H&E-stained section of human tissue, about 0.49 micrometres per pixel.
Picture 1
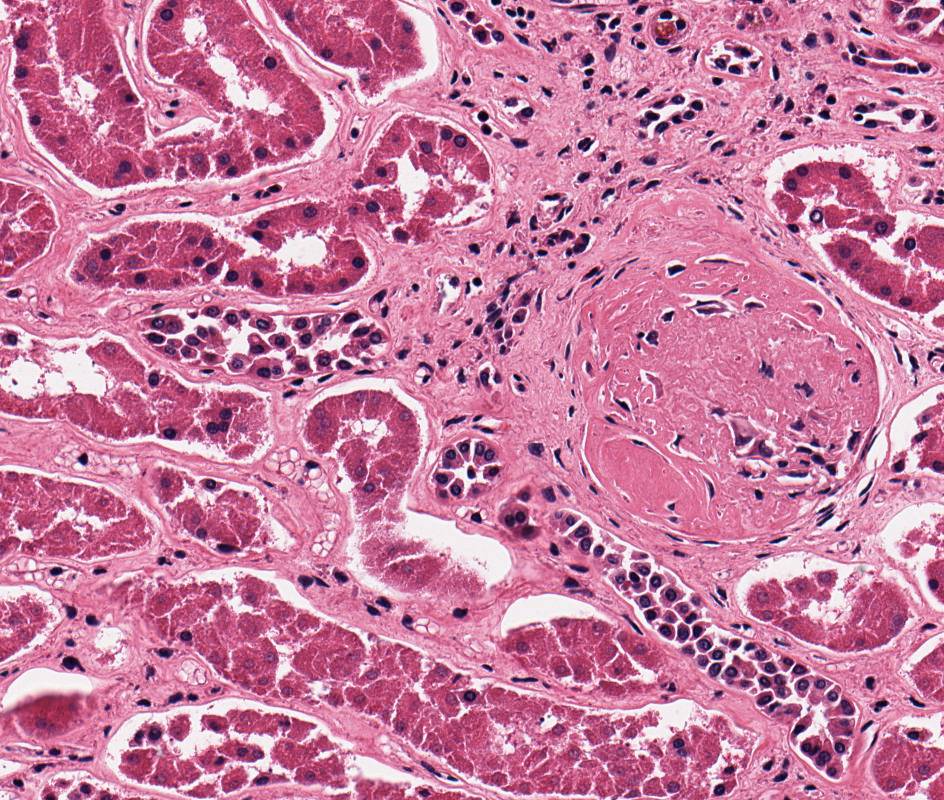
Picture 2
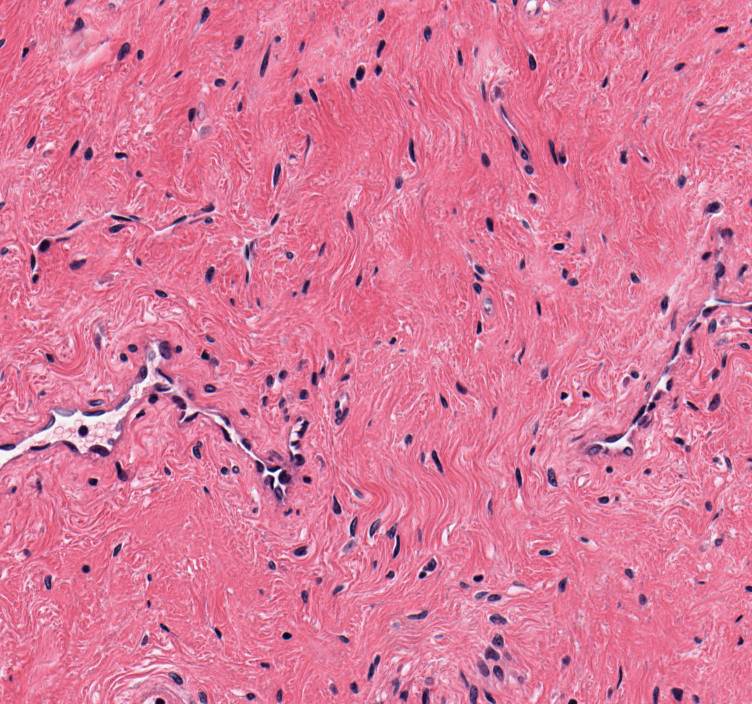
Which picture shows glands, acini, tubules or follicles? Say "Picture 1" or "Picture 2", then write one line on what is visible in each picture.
Picture 1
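What picture 1 shows: The field is filled mostly by tubules cut in various planes, set apart by bands of pink fibrous stroma.
What picture 2 shows: No glands, tubules or follicles are present in the field.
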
